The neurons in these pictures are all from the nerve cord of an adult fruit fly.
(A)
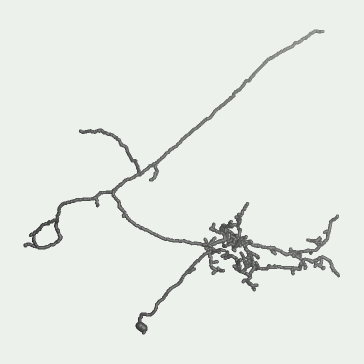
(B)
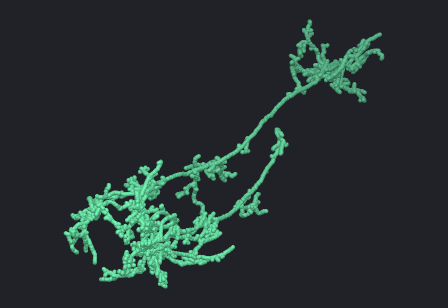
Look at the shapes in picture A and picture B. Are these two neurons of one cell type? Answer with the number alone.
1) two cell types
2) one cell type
1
